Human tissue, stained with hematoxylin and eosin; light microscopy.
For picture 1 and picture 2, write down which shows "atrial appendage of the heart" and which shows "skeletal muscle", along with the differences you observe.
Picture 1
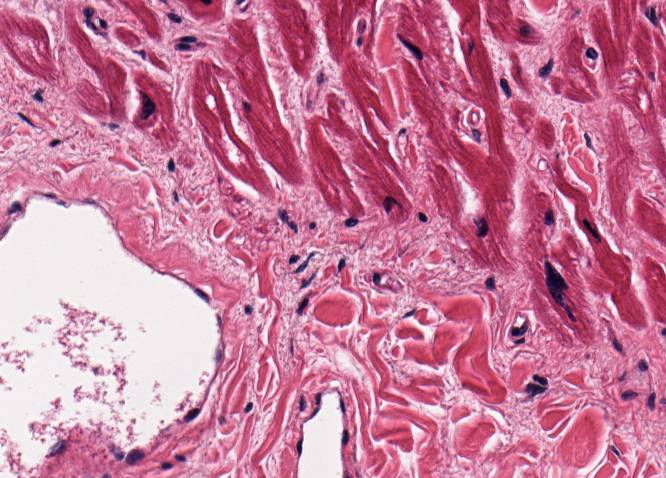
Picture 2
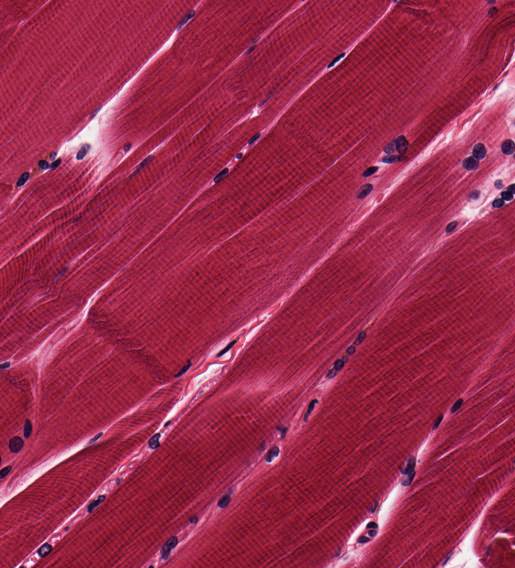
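Picture 1 is atrial appendage of the heart; picture 2 is skeletal muscle. In picture 1 the muscle fibres run obliquely and roughly parallel across the upper field, and several of them branch and join neighbouring fibres. Their dark, elongated nuclei lie centrally within the cytoplasm. In picture 2 the fibres are broad and unbranched, with fine transverse cross-striations visible along them throughout the field. Their flattened, dark, elongated nuclei lie at the fibre edges rather than in the centres, and the cytoplasm stains a deep red-pink with eosin.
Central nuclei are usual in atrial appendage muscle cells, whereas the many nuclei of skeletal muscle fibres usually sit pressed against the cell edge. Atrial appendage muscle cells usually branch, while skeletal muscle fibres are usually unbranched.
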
